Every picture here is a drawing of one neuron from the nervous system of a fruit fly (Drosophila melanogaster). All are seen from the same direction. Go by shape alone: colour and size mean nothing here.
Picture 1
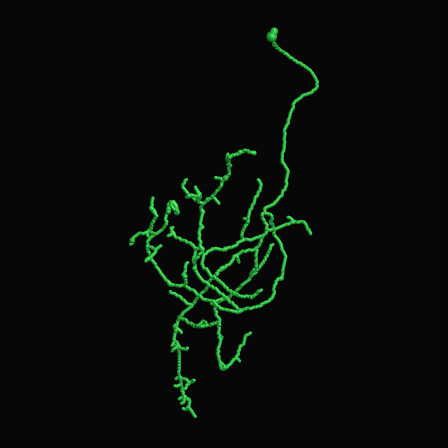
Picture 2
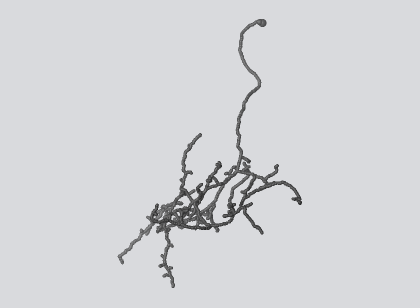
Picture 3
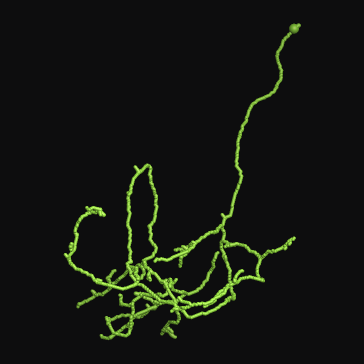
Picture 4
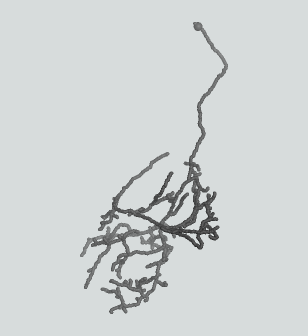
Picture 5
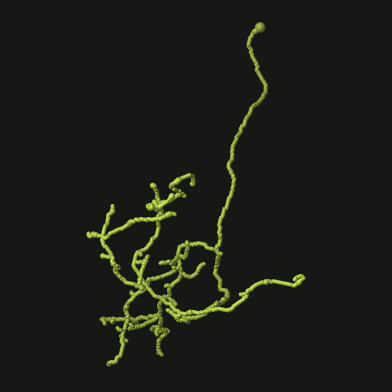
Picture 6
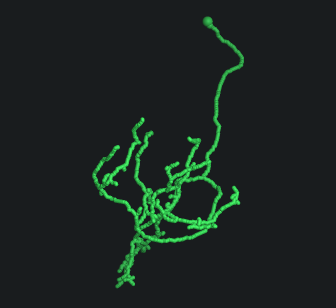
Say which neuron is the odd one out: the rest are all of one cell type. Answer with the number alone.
4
